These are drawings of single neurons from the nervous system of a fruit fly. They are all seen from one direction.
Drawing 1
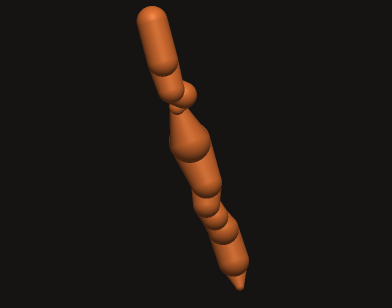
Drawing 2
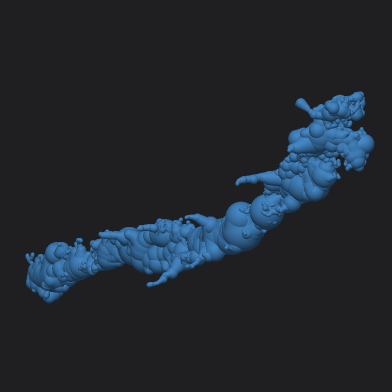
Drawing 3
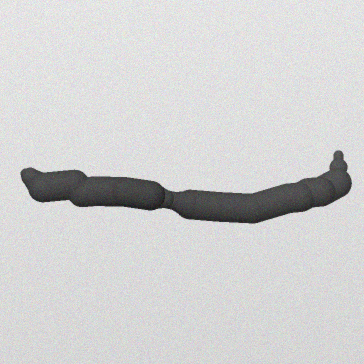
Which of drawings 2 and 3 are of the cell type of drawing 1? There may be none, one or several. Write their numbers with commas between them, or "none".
2, 3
